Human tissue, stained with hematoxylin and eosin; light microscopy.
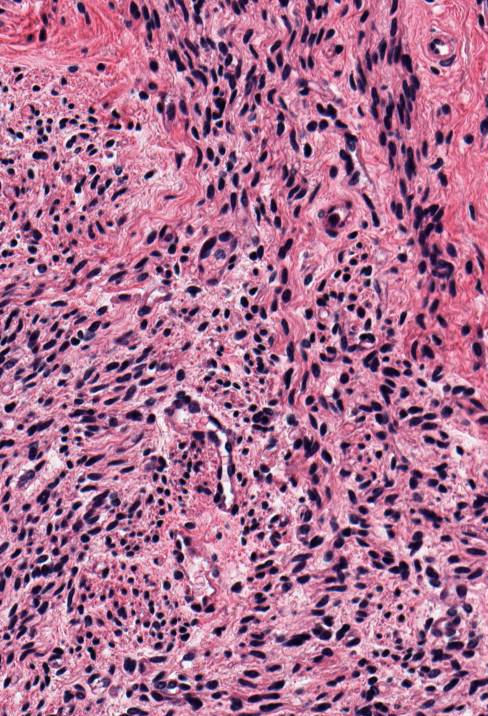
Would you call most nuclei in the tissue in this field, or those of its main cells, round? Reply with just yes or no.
No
